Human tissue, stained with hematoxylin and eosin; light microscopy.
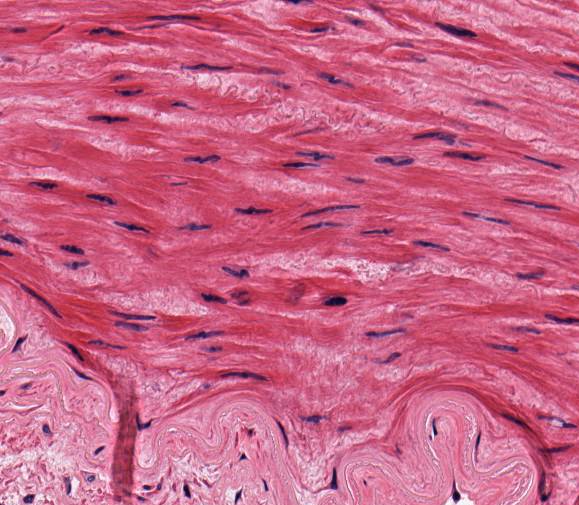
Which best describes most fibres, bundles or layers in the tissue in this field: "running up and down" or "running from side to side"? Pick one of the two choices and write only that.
Running from side to side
